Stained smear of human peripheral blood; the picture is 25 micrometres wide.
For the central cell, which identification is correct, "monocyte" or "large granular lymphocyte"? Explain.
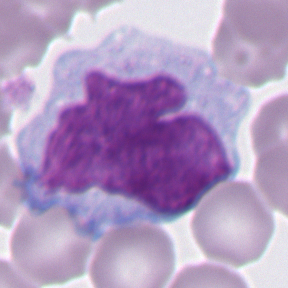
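It is a monocyte. The chromatin decides: it is dark purple with a fine, strand-like pattern rather than condensed.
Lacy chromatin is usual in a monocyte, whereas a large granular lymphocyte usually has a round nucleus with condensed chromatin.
Also seen are an irregular, wavy, scalloped outline, a nucleus nearer the lower edge than the upper, and pale blue-grey cytoplasm.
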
